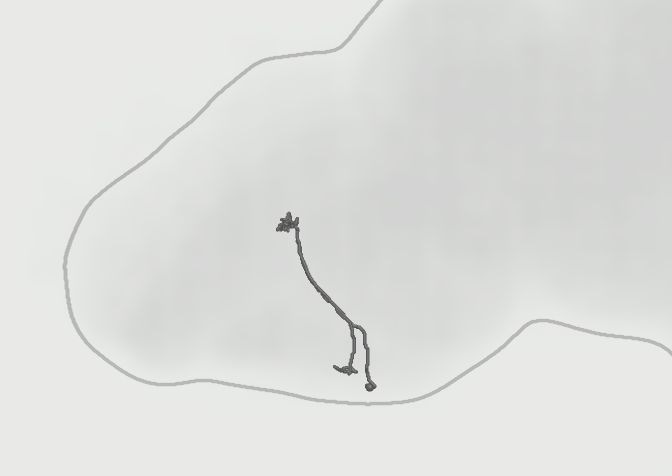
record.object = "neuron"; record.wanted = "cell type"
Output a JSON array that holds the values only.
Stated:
["T4d"]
